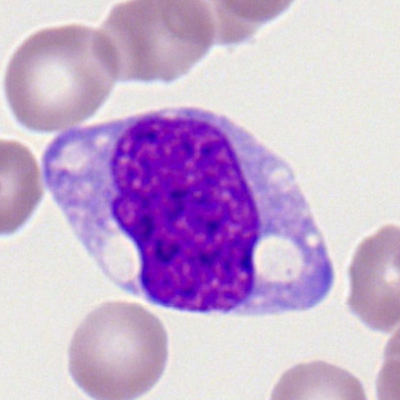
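Monocyte: the central cell in a stained human blood smear. Its nucleus sits in the middle of the cell and is irregular in outline, notched along its lower part. The chromatin is lacy, with lighter gaps between darker purple strands. Two larger clear vacuoles lie beside the lower part of the nucleus, one on each side.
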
